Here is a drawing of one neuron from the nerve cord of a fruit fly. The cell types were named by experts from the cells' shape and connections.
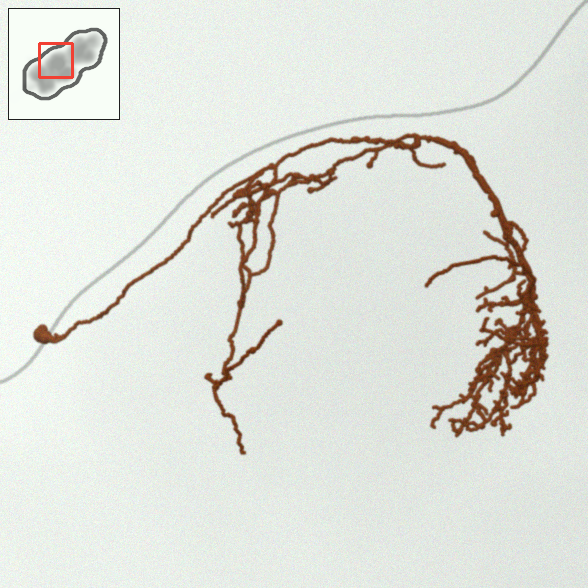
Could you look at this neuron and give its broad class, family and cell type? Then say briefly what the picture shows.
Its broad class is nerve-cord intrinsic neuron. The family is hemilineage 17A. Its cell type is IN17A079. The picture shows dozens of branch ends. In this view it is wider than it is tall.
